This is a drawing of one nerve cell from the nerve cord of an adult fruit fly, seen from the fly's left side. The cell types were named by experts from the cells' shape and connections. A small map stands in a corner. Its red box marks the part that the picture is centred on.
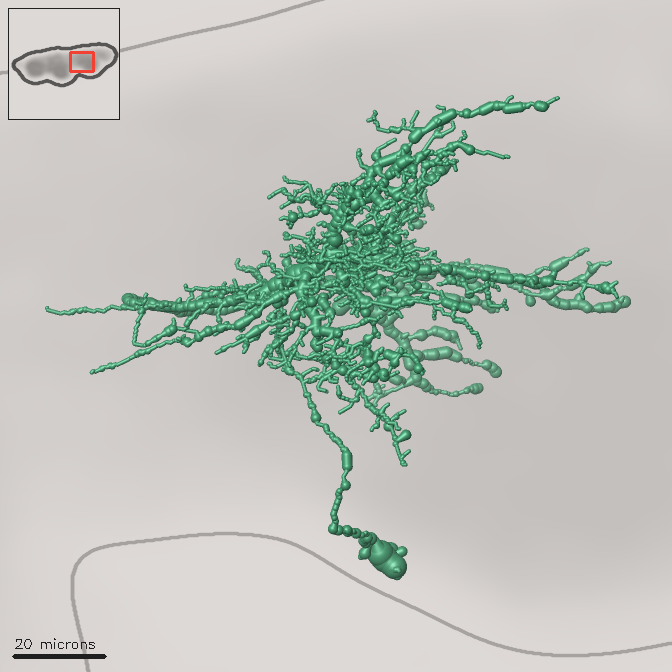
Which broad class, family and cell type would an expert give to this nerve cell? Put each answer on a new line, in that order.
nerve-cord intrinsic neuron
hemilineage 07B
LBL40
